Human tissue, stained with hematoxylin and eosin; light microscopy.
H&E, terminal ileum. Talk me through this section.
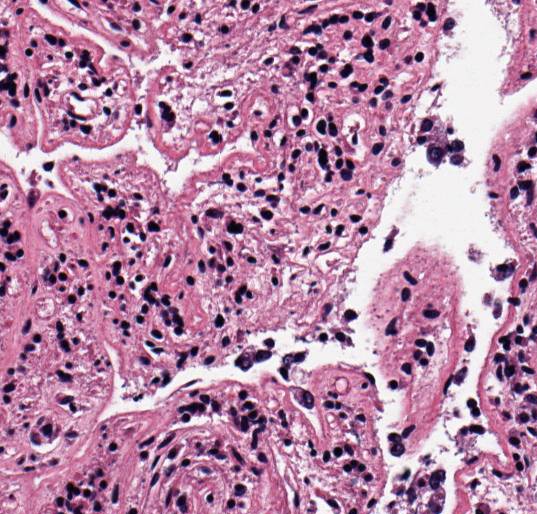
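In the upper centre the stroma is pale pink and loose, containing fine wispy fibres. Scattered throughout the fragments are small, dark nuclei, round to oval in shape. No fat cells are present in the field.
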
